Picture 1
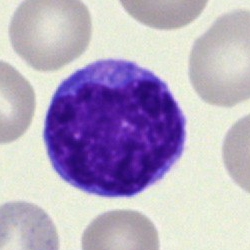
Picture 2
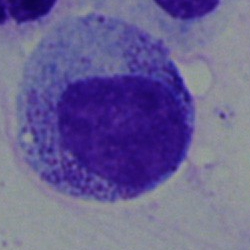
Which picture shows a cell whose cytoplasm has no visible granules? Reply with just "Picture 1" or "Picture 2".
Picture 1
